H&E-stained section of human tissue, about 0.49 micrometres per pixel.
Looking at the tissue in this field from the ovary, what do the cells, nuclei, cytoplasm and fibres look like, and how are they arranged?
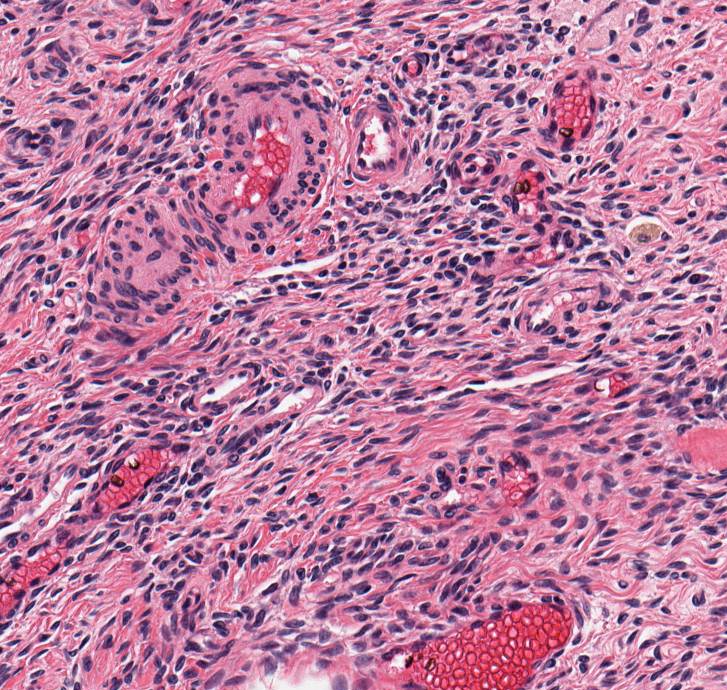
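Spindle cells have oval to elongated, dark-staining nuclei and scant pale pink cytoplasm. In the upper left, two thick-walled vessels have walls formed by concentric layers of smooth muscle cells around small lumens. Numerous thin-walled vessels throughout are packed with red blood cells, the largest at the bottom edge. Upper right: one rounded cell with golden-brown cytoplasm.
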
